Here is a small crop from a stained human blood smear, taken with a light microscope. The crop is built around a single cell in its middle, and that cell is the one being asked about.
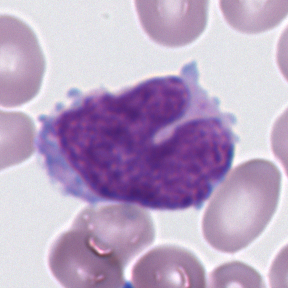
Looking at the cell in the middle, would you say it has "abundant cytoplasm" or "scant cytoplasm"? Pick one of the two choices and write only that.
Scant cytoplasm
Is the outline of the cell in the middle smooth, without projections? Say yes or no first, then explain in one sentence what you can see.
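No. The cell outline is irregular, with small ragged bumps along its upper and left edges.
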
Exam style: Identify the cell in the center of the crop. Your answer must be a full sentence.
The central element of this crop is a cell, namely an atypical promyelocyte.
